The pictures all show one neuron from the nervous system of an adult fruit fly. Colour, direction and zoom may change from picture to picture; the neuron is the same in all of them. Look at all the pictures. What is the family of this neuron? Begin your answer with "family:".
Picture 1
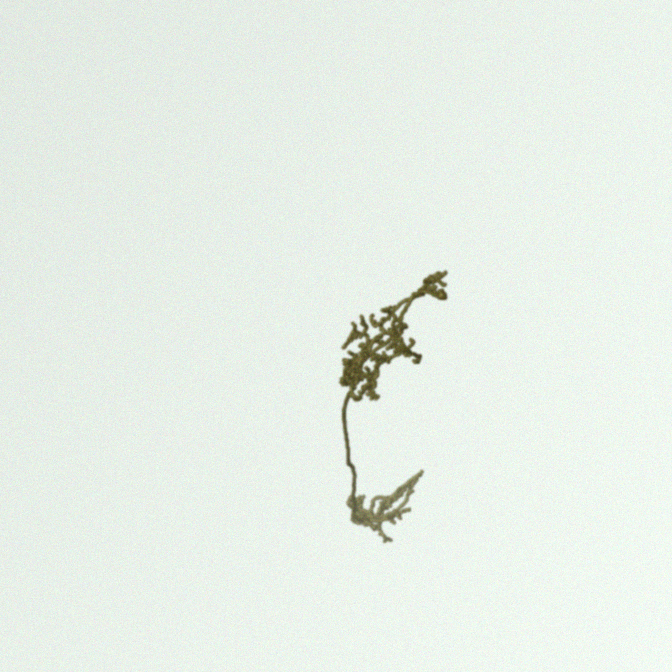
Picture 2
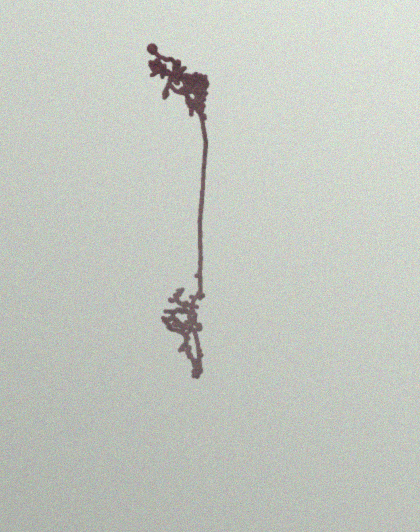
family: DNde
